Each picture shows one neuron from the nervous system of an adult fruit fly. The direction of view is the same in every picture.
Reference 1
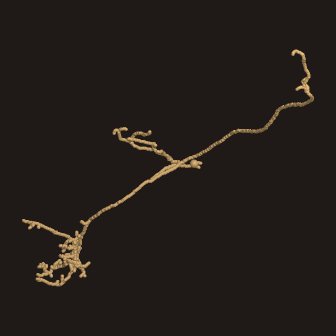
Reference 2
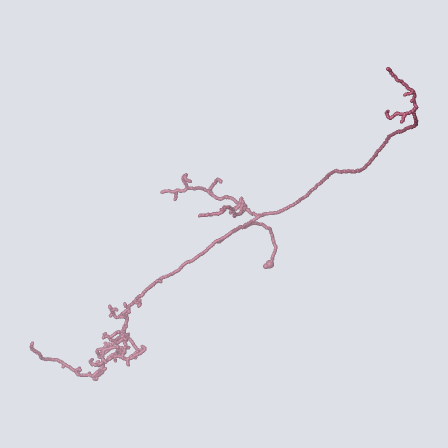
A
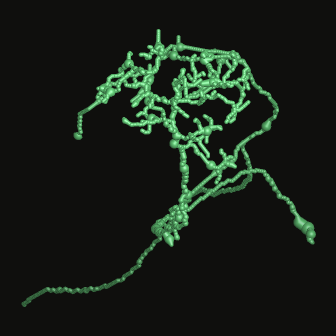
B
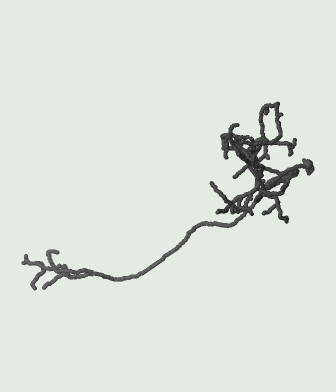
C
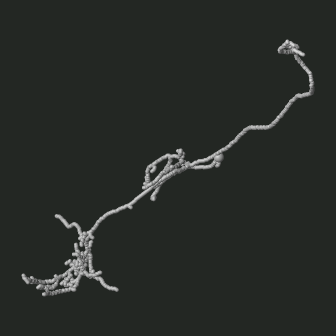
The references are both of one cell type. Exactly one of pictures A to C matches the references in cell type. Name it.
Picture C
